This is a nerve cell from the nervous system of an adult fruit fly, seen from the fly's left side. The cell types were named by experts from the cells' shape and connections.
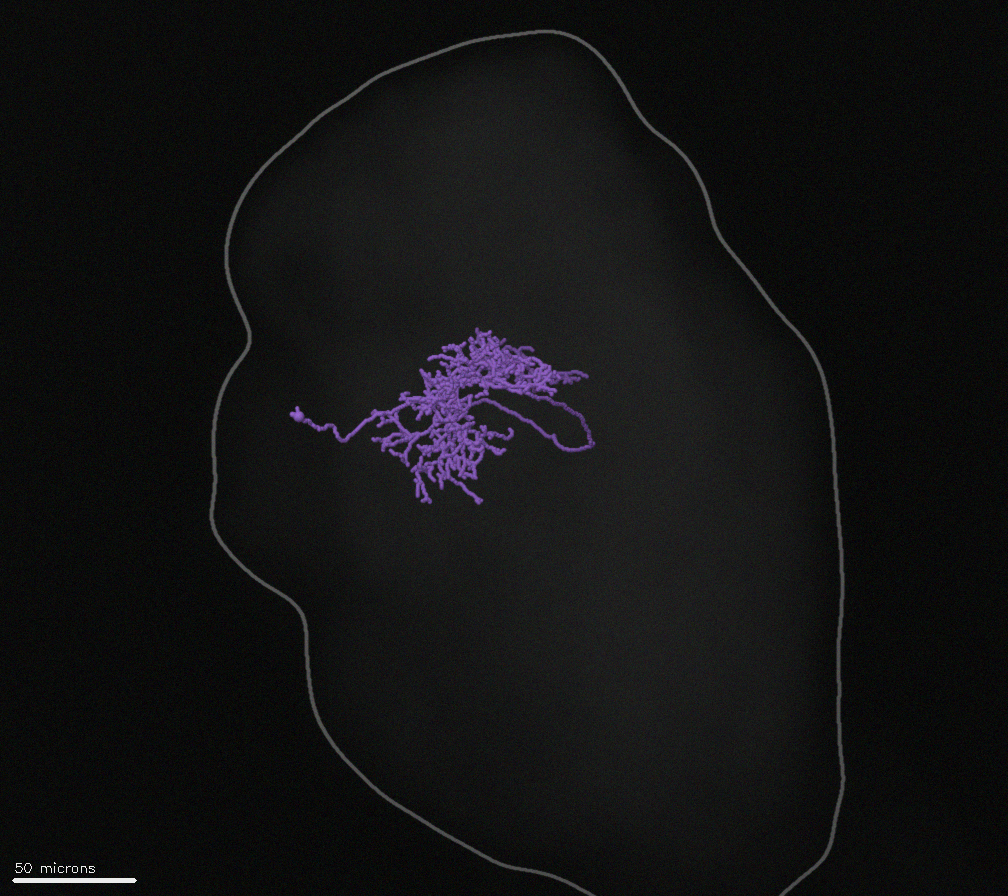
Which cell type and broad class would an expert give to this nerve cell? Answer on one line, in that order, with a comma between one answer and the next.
PVLP030, central-brain intrinsic neuron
